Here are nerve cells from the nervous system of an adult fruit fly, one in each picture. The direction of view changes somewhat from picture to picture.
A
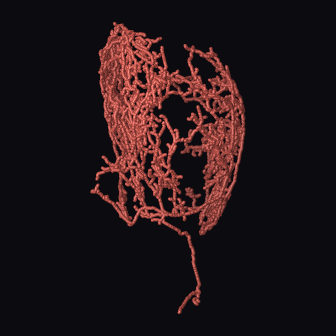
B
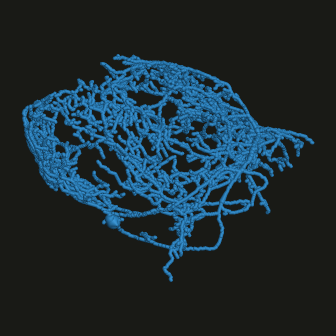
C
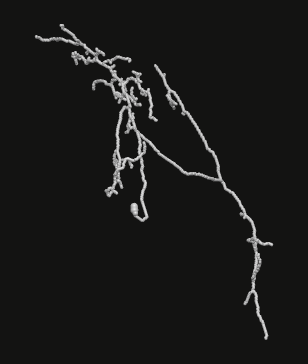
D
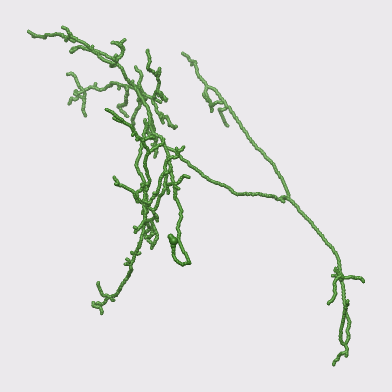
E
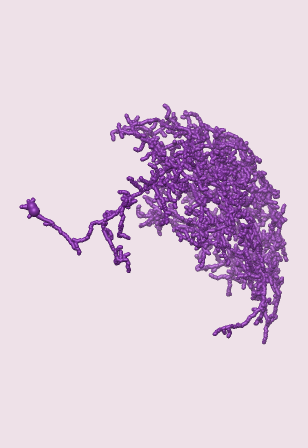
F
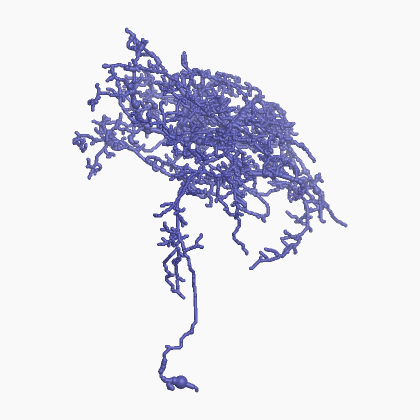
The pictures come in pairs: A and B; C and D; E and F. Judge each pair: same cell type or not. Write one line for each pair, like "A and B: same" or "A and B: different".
A and B: same
C and D: same
E and F: same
